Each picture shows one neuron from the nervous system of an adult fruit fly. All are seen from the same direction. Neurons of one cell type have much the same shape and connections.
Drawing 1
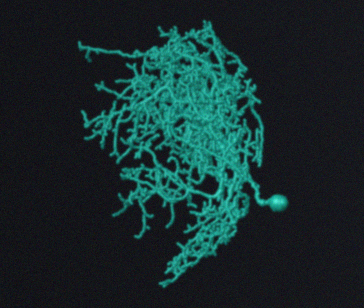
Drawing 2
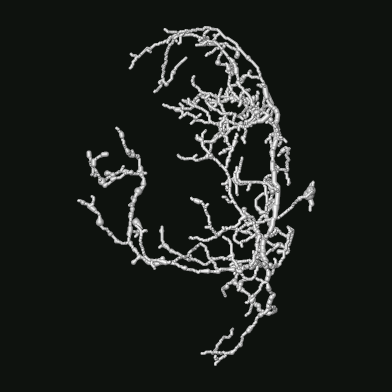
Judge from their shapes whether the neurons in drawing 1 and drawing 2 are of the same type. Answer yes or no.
no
